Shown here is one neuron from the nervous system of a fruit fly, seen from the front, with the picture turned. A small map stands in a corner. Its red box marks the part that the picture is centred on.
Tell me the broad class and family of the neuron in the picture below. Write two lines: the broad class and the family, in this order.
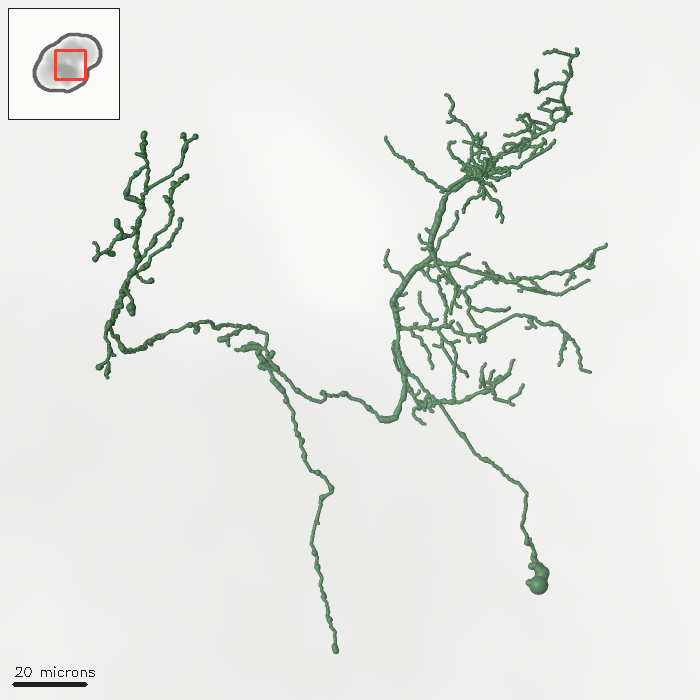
central-brain intrinsic neuron
hemilineage LB5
